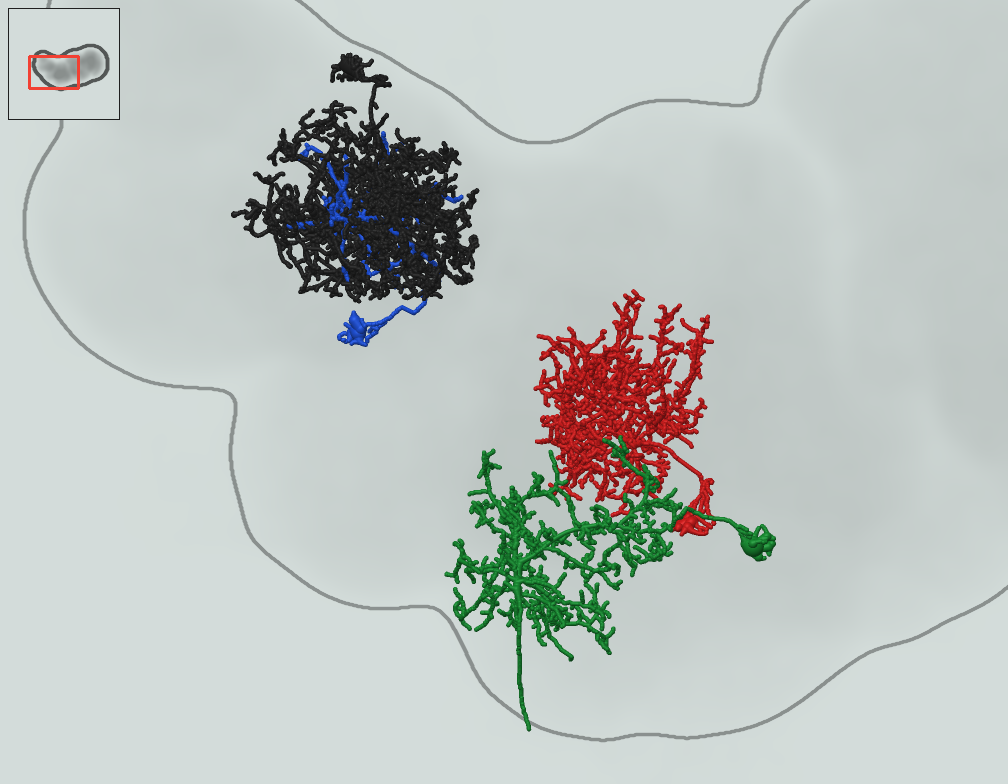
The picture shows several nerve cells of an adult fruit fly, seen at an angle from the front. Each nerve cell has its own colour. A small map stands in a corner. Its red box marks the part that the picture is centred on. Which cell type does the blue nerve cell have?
IN16B018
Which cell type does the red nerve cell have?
INXXX471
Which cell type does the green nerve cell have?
Tergotr. MN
